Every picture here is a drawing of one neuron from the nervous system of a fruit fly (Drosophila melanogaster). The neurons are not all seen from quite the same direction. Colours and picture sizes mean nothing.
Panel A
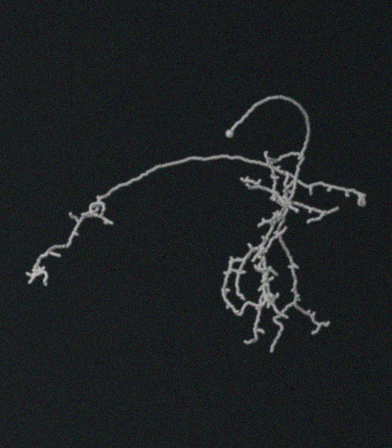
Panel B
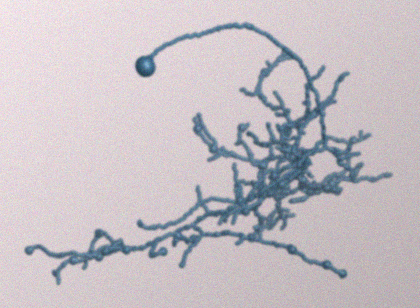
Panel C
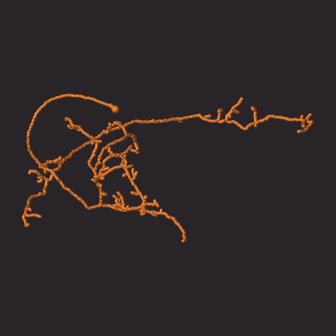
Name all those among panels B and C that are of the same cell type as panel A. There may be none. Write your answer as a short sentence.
Panel C is of the same cell type.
